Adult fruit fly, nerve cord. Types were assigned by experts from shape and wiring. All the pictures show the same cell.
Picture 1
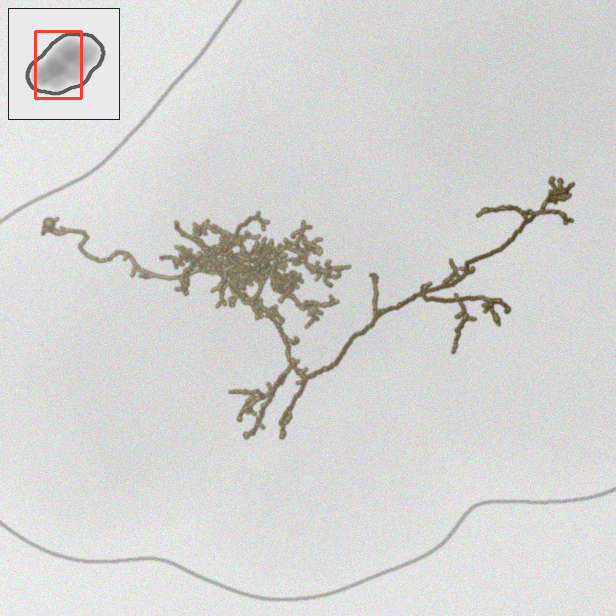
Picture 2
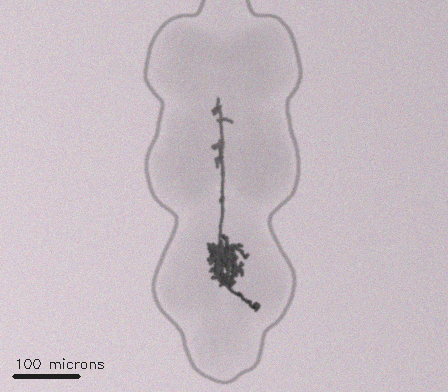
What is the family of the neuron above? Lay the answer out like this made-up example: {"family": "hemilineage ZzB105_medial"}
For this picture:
{"family": "hemilineage 05B"}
